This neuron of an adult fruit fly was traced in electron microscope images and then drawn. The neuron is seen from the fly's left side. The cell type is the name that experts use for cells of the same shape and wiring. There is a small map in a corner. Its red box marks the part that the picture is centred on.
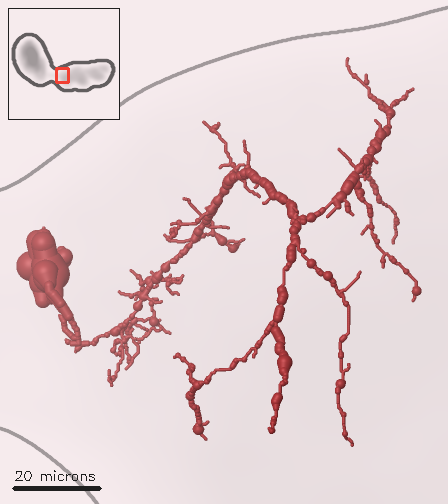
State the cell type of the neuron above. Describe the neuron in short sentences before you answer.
By the scale bar it is about 90 microns tall in this view. Dozens of branch ends can be seen. Its broad class is motor neuron of the nerve cord. Its cell type is Tr flexor MN.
